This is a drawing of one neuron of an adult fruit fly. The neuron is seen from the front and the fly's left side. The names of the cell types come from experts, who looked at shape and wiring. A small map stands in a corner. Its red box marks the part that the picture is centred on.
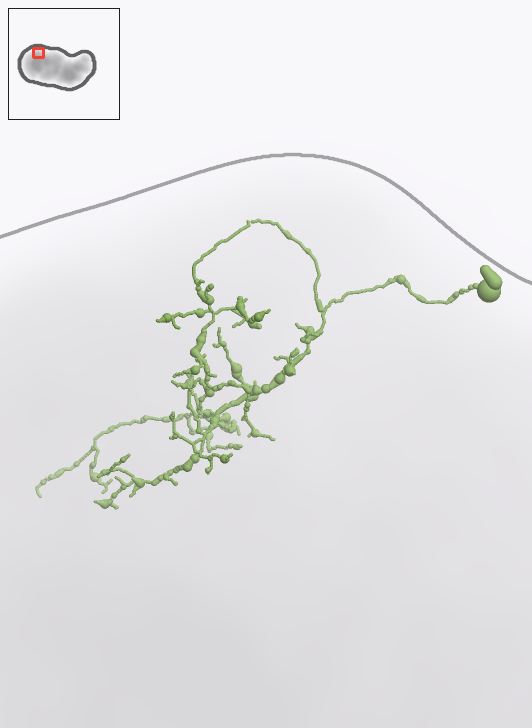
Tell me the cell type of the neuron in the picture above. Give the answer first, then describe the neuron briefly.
It is of cell type SLP291. This is a central-brain intrinsic neuron. The cell body is on the right of the picture. The picture shows dozens of branch ends.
